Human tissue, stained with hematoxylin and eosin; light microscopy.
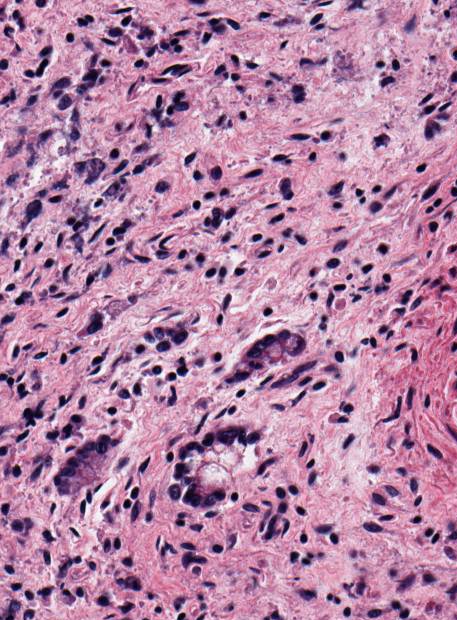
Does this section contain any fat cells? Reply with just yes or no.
No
